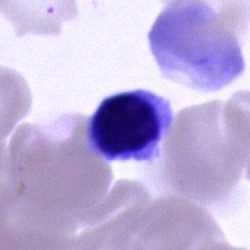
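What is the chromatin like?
Dense, and it stains very dark blue-purple.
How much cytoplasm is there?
Only a thin rim, widest on the right side.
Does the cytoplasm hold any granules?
None are seen.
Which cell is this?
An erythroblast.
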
